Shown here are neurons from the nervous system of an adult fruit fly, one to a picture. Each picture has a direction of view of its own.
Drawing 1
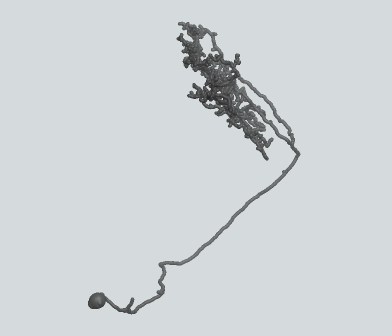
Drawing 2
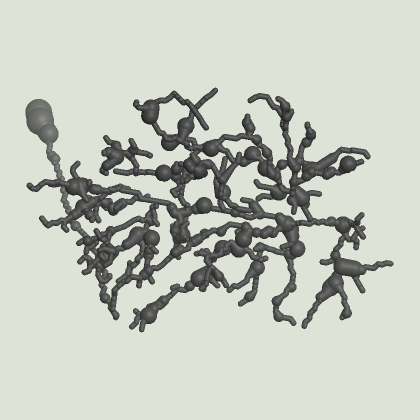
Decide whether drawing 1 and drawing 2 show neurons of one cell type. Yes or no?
yes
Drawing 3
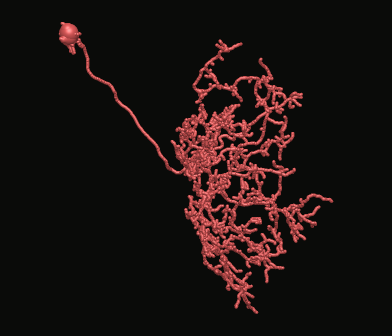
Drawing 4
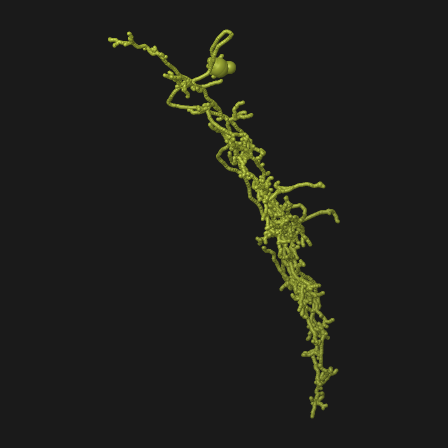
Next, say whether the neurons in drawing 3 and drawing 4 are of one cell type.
yes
